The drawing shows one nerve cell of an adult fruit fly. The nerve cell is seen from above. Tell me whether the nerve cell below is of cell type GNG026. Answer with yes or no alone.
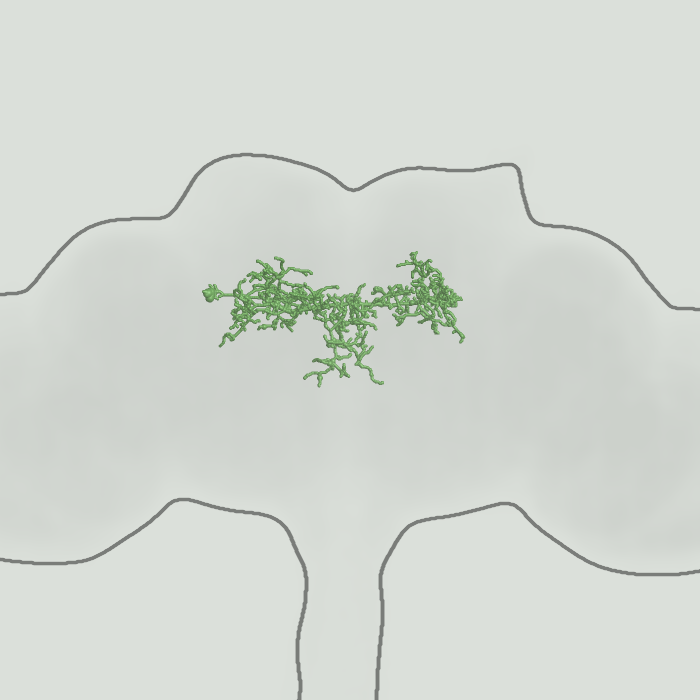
yes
